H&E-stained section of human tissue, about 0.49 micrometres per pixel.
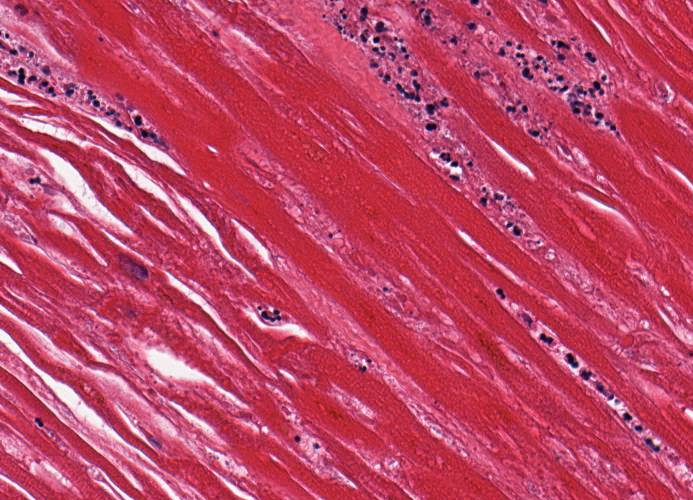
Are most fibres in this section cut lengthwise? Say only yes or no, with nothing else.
Yes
